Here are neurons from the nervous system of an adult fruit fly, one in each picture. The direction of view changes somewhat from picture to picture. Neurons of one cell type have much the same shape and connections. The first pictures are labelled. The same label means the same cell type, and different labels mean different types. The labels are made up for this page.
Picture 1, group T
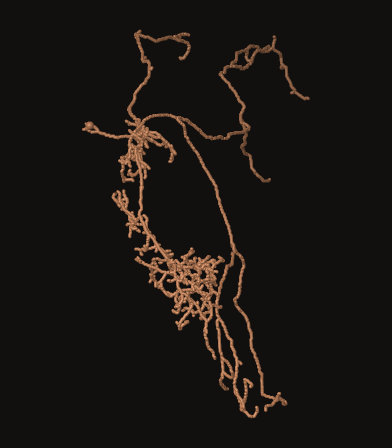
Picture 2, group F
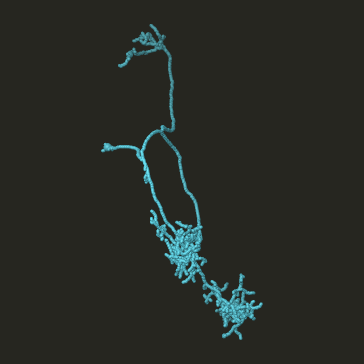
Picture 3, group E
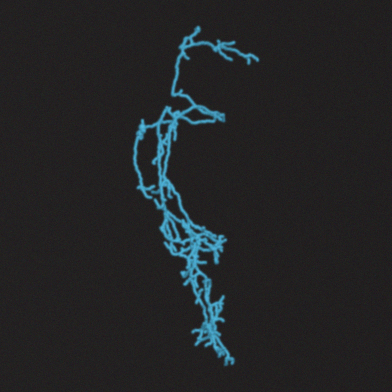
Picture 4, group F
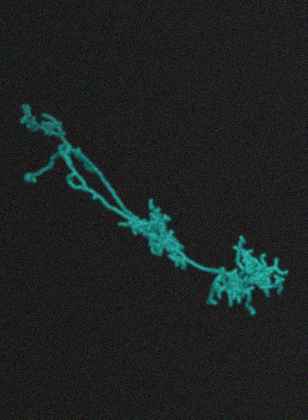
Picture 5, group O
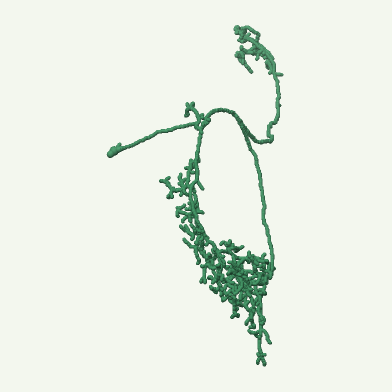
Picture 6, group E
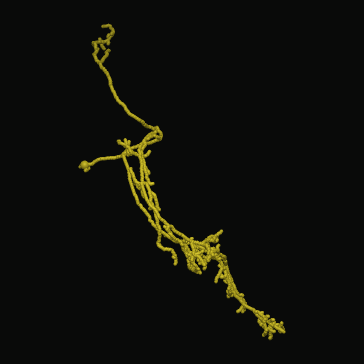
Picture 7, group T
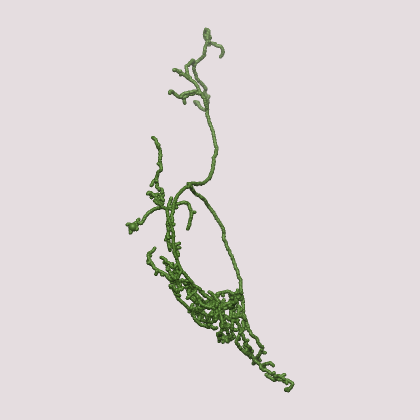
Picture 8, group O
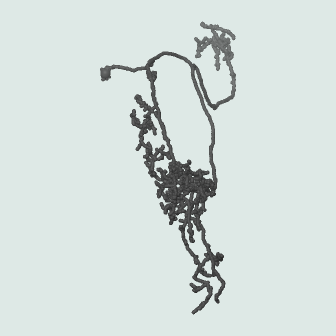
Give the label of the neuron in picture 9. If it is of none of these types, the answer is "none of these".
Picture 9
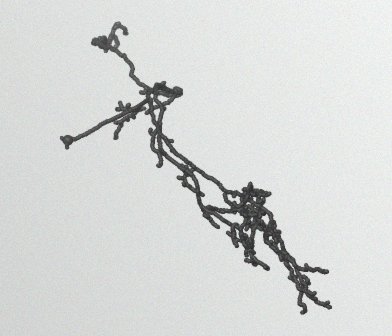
group E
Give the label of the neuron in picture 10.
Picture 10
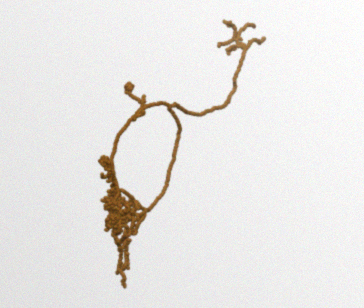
group O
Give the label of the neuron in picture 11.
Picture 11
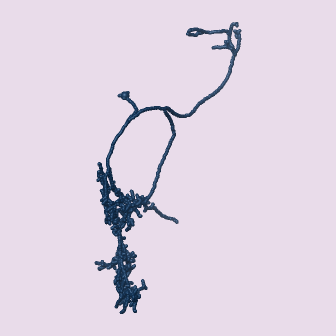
group F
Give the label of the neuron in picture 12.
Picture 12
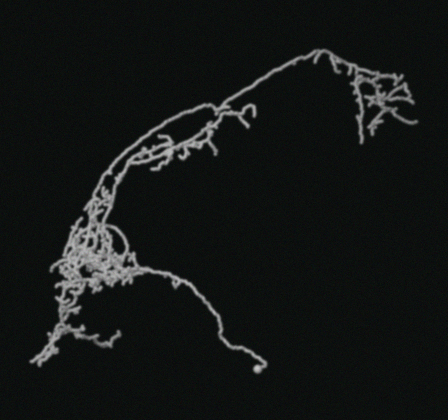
none of these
